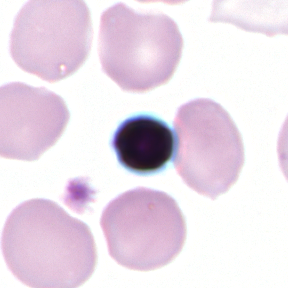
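Normoblast, the round cell at the centre of this stained peripheral blood smear. Its chromatin is uniformly dense, nearly black-purple. There's barely any cytoplasm, just a very thin pale blue rim around the nucleus.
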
